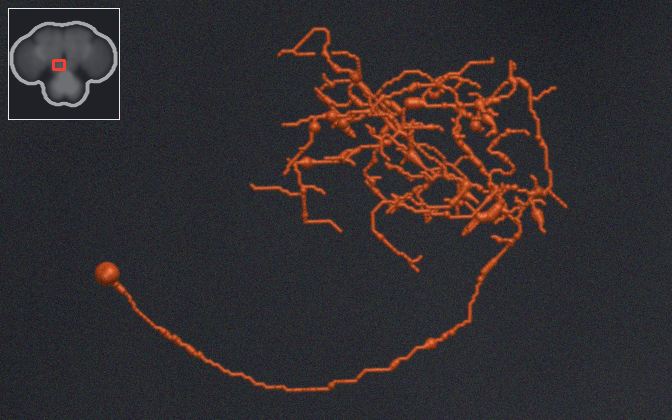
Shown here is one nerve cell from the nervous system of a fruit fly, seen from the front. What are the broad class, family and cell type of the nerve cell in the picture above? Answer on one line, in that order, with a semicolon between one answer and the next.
central-brain intrinsic neuron; hemilineage TRdm; GNG388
